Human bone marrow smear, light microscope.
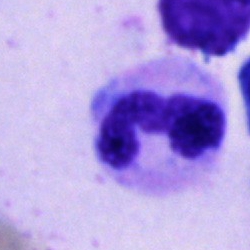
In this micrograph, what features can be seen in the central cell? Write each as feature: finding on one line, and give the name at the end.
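Outline: roughly round
Nucleus: curved band bent like an arch, open side facing downward
Chromatin: dense, clumped, dark purple
Cytoplasm: plentiful, pale pinkish-lilac
Name: segmented neutrophil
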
